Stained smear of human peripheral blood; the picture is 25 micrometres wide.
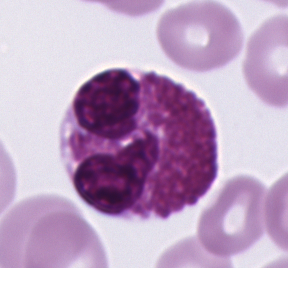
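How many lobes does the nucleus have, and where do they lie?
Two, on the left side of the cell, one above the other.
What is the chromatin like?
Dark purple and coarsely clumped.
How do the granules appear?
Coarse, round and of even size.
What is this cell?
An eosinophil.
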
